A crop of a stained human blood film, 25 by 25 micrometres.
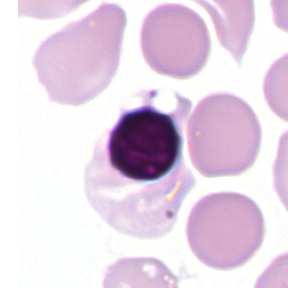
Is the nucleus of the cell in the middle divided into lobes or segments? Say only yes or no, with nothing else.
No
